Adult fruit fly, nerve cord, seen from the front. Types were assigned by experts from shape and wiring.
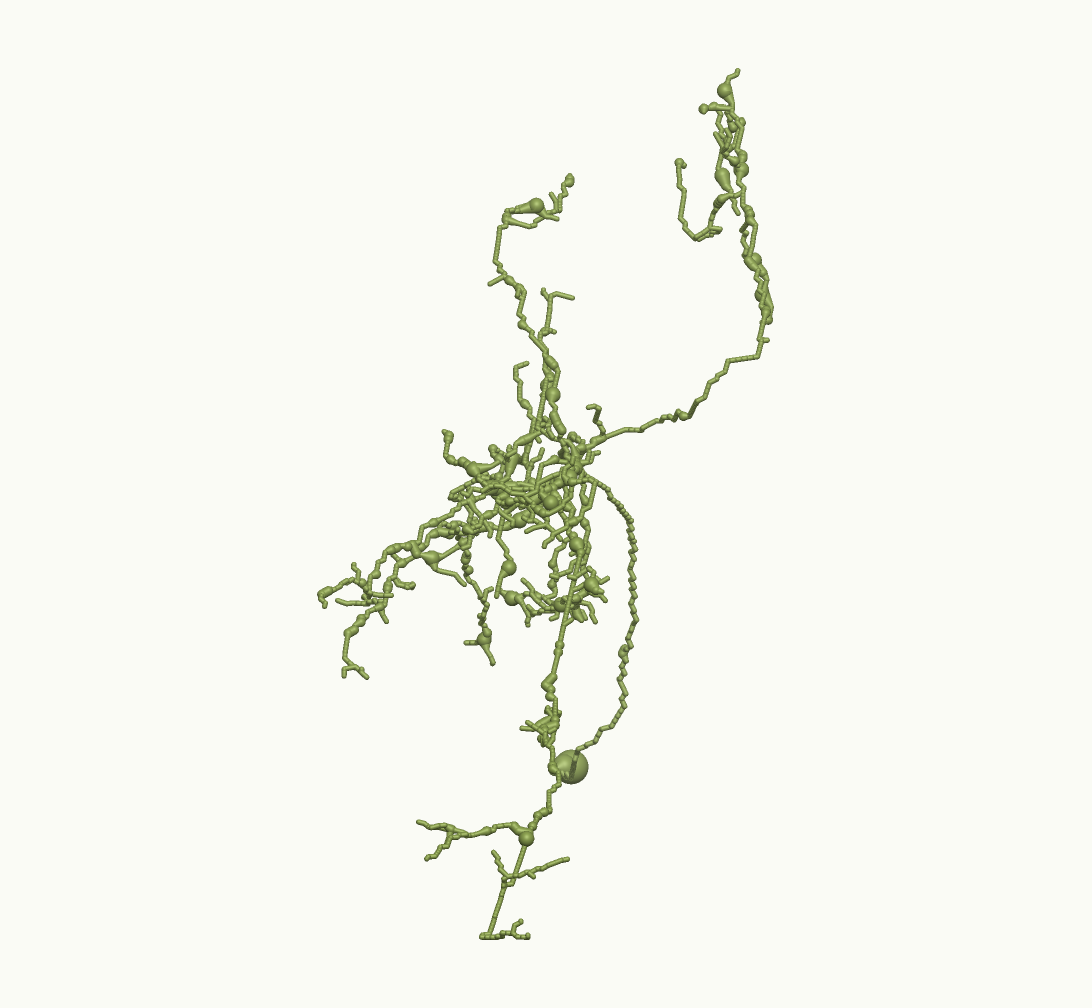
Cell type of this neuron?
IN05B090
